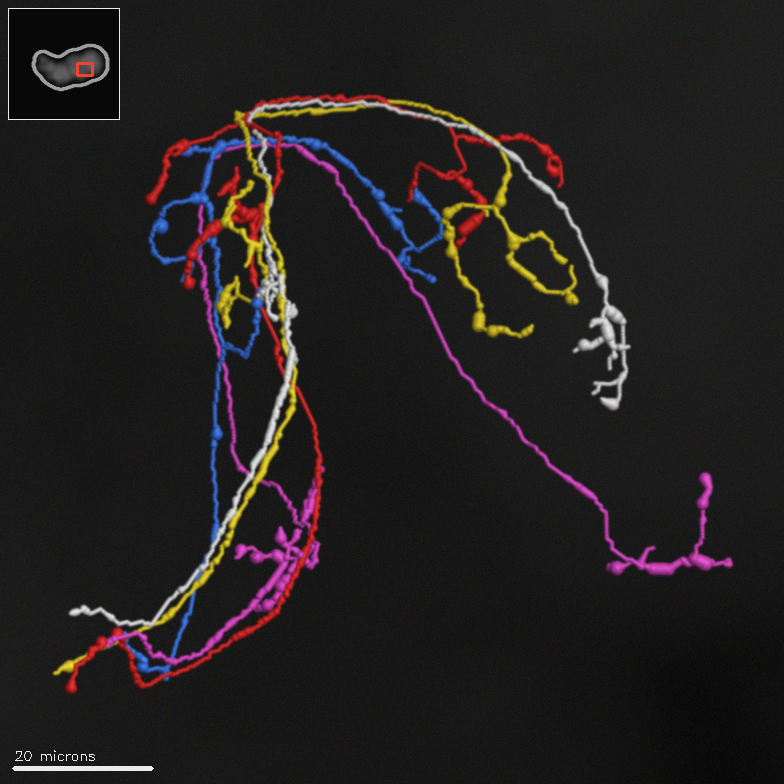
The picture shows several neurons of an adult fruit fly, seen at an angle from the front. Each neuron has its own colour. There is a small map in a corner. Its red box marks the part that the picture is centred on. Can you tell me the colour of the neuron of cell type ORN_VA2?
magenta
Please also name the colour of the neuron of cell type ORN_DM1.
red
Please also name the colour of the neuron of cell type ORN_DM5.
white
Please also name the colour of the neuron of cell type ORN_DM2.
yellow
